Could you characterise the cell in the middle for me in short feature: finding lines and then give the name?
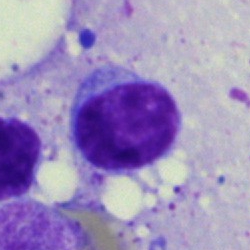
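Outline: smooth and rounded.
Chromatin: deep purple, and see how dense it appears.
Cytoplasm: widest at the upper left.
Granules: none distinct in the cytoplasm.
Name: lymphocyte.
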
